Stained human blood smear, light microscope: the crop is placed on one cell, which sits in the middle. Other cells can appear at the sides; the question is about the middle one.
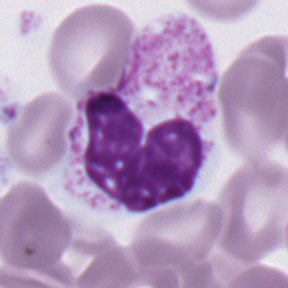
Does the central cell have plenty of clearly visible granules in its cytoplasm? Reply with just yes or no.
Yes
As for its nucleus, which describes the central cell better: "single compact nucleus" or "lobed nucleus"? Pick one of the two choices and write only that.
Lobed nucleus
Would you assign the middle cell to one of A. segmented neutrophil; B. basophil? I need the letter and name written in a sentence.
For this crop, option A is right, the centered cell being a segmented neutrophil.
